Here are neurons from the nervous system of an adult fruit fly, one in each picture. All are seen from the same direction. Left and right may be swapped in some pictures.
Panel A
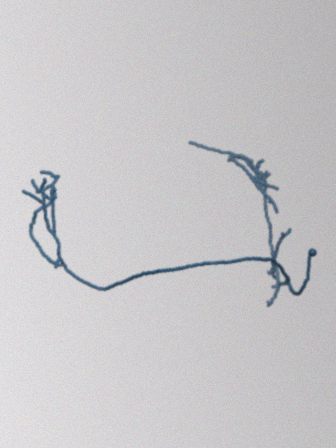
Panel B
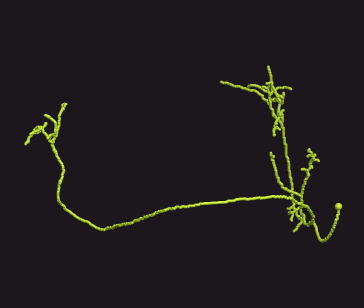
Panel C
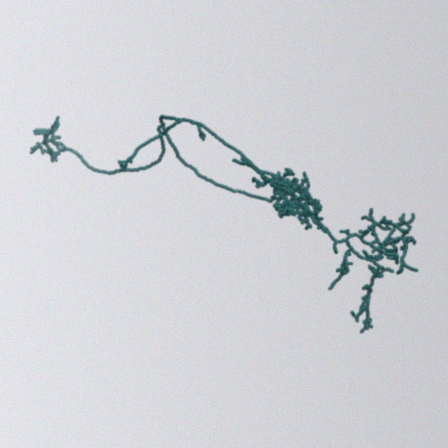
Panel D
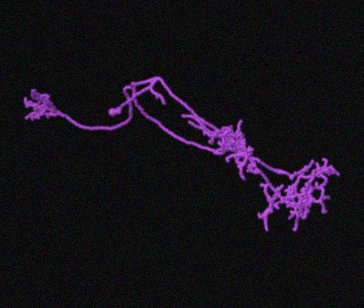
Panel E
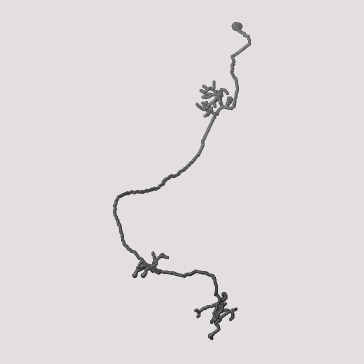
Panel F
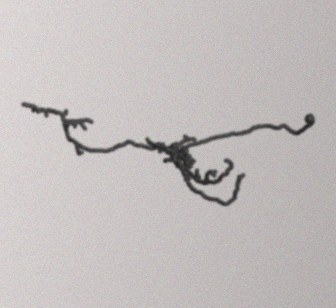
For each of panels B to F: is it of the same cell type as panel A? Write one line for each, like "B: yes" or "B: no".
B: yes
C: no
D: no
E: no
F: no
